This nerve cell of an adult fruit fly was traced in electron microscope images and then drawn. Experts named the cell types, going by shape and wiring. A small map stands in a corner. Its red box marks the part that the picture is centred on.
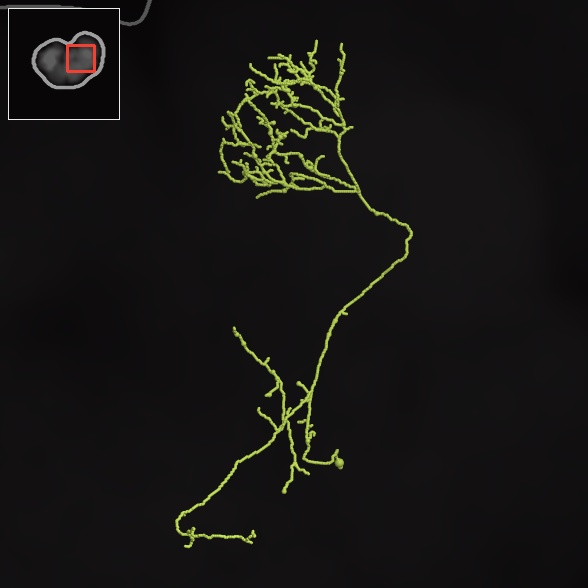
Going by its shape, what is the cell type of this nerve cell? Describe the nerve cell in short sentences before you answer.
Its cell body lies at the bottom of the picture. The picture shows dozens of branch ends. Its broad class is visual projection neuron. The cell type is LC46b.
